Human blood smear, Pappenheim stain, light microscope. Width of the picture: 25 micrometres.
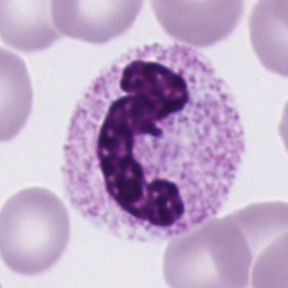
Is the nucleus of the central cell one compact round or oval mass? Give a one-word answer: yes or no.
No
